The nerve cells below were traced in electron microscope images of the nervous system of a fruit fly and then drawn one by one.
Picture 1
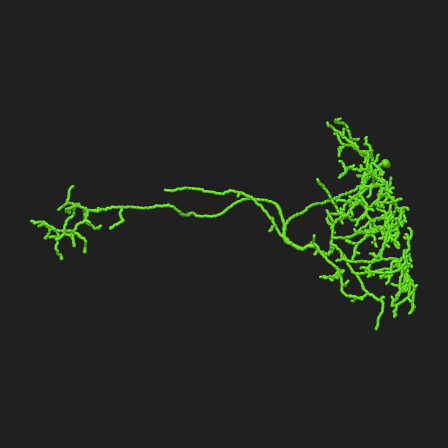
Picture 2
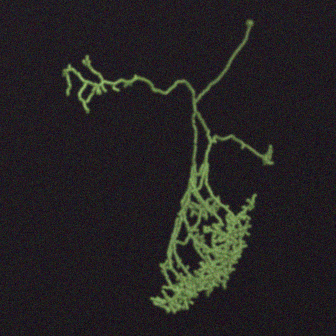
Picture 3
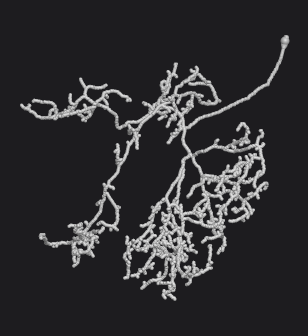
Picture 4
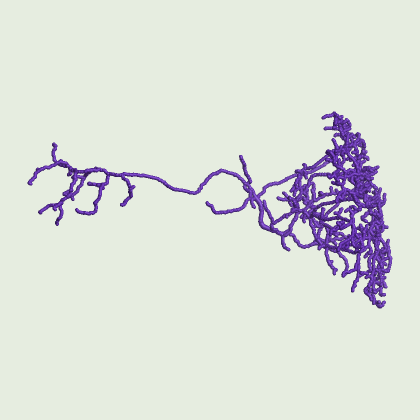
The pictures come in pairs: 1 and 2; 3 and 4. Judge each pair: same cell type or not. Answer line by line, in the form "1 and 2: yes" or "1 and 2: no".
1 and 2: no
3 and 4: no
